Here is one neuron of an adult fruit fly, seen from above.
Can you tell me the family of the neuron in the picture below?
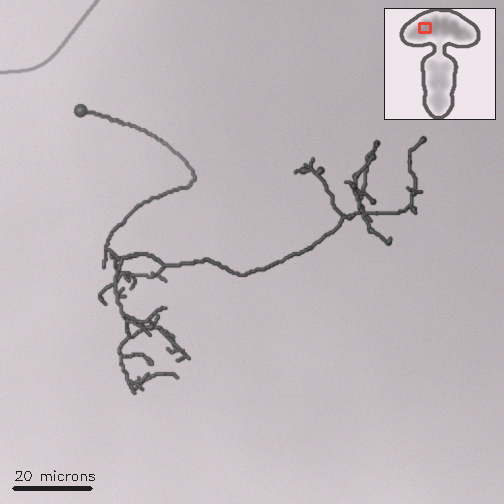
hemilineage VPNl&d1_dorsal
